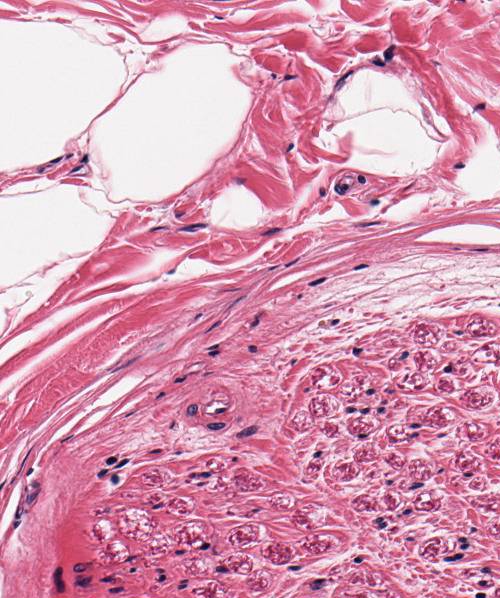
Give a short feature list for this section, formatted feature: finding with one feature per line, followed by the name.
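Bundle: rounded, of cross-cut fibres, lower right
Nuclei: small, dark, oval, between round fibre profiles
Collagen: wavy pink bundles between fat spaces at the top
Vessel: small, few nuclei, within the layered sheath at the bundle's left edge
Answer: tibial nerve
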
